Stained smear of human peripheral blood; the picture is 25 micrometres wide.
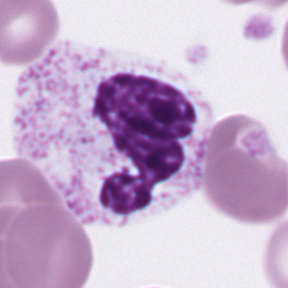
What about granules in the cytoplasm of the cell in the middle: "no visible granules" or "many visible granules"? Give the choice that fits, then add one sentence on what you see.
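Many visible granules. The cytoplasm holds many discrete pink-red granules scattered across it.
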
